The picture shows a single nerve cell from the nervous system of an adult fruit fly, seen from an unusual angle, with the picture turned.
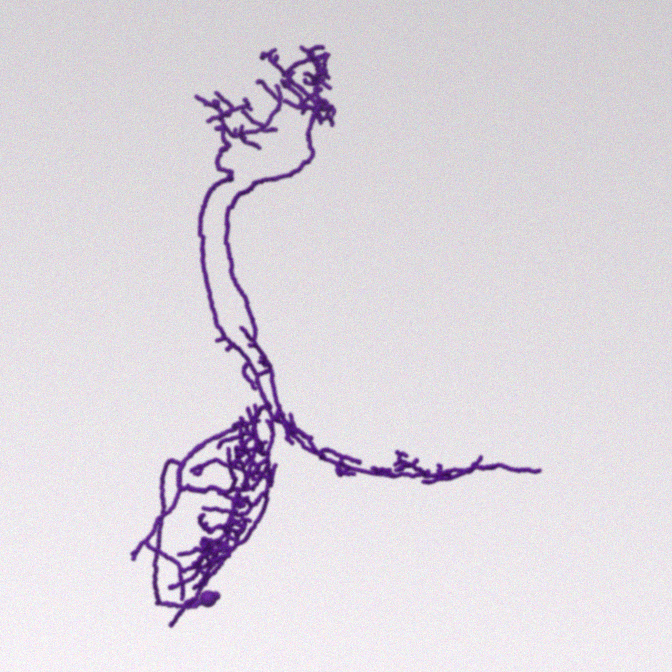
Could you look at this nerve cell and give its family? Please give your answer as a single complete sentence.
The nerve cell is counted in family hemilineage SMPpv2_dorsal.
